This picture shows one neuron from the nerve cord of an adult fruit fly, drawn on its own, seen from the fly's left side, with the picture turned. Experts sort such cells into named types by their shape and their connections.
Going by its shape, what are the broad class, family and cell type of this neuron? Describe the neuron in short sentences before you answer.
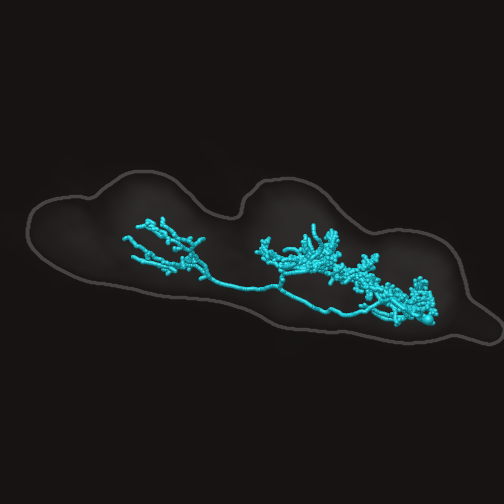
Dozens of branch ends can be seen. In this view it is more than twice as wide as it is tall. It is a nerve-cord intrinsic neuron. Its family is hemilineage 19A. The cell type is IN19A017.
